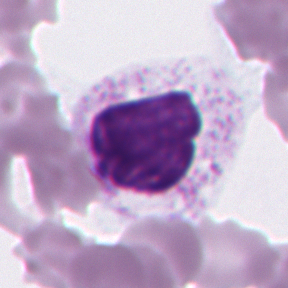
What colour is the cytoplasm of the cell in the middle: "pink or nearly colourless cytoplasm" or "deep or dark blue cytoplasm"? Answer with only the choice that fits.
Pink or nearly colourless cytoplasm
